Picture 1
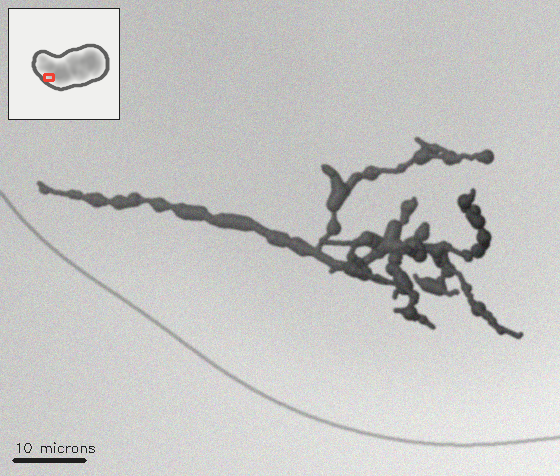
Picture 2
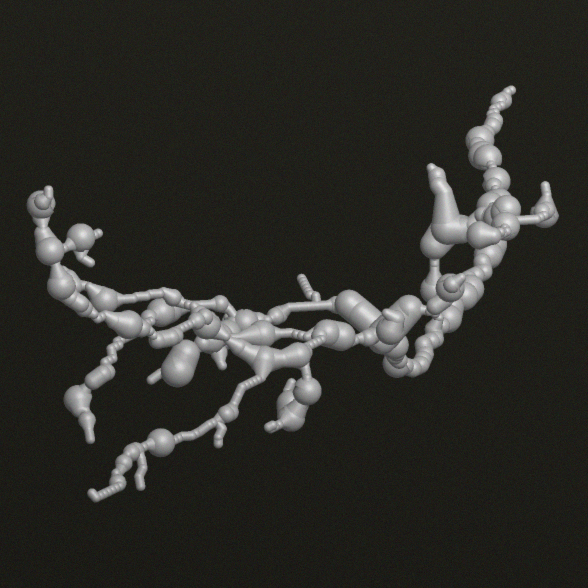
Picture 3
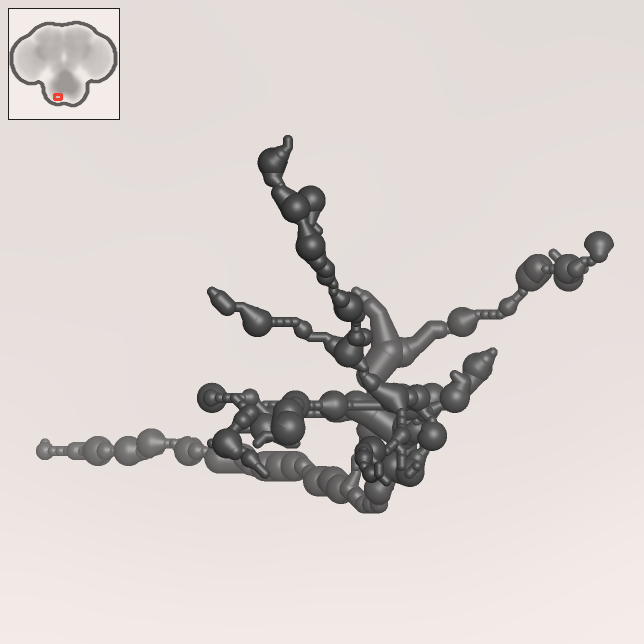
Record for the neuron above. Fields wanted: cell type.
SNta21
